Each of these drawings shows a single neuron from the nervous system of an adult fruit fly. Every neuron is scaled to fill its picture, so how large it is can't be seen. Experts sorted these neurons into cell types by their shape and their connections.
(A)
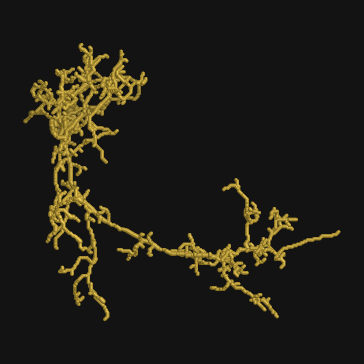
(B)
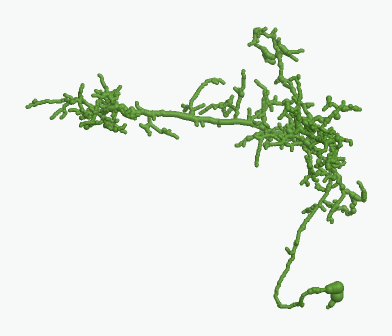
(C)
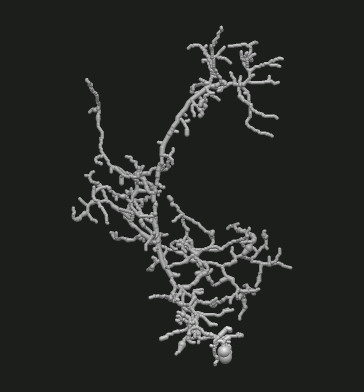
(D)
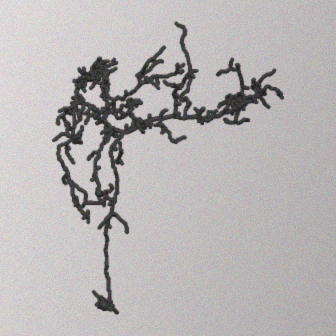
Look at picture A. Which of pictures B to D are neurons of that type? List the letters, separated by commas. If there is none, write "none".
B, C, D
